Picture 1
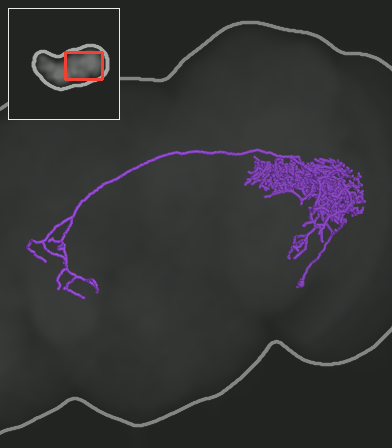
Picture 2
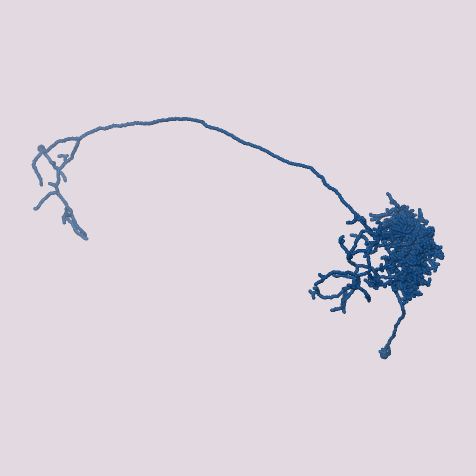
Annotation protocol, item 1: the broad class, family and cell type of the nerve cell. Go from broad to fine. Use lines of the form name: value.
broad class: central-brain intrinsic neuron
family: hemilineage VLPl&p1_lateral
cell type: AVLP321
